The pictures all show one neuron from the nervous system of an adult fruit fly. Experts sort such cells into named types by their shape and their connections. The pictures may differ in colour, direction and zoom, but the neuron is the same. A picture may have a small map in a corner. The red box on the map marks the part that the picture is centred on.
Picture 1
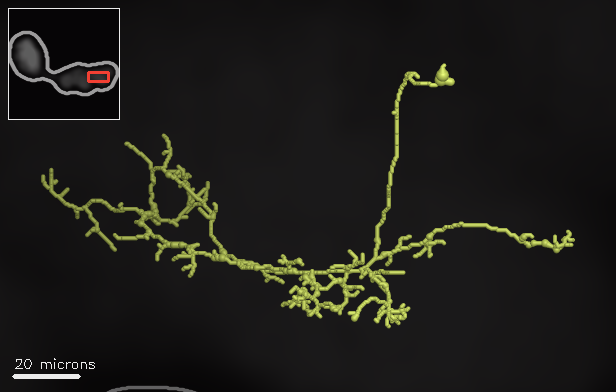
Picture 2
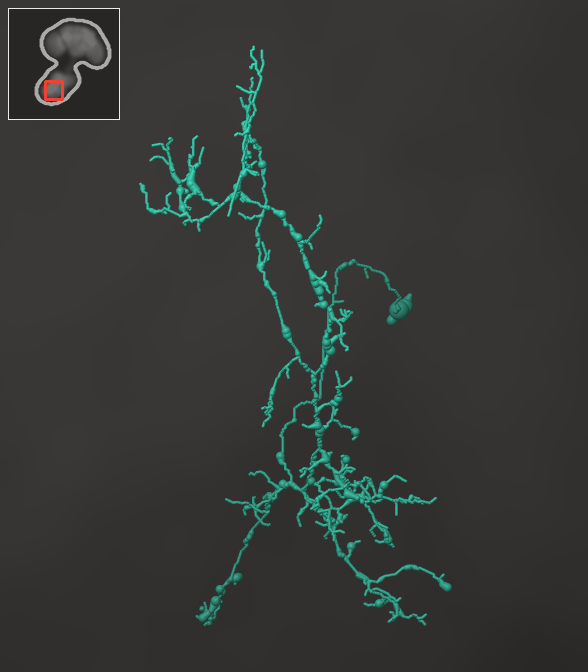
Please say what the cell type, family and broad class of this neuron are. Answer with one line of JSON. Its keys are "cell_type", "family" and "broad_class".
{"cell_type": "IN19A100", "family": "hemilineage 19A", "broad_class": "nerve-cord intrinsic neuron"}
